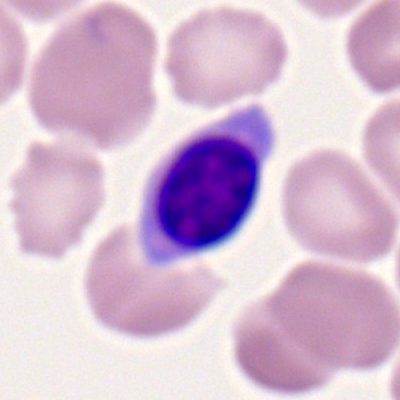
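Lymphocyte, the central cell, elongated with both ends tapering to points. Its nucleus lies in the middle, with cytoplasm extending beyond it at either end. The chromatin is dense and dark purple, in coarse clumps. The cytoplasm is scant and pale blue.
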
